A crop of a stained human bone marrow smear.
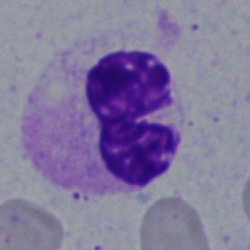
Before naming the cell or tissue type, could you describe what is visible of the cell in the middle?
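First, the outline: roughly round, with a faint, smooth edge. Next, the chromatin: dark purple and dense, with small pale spots scattered through it. Then the cytoplasm: abundant, pale pinkish-lilac, and lying mostly to the left of the nucleus. Last, the name: segmented neutrophil.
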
